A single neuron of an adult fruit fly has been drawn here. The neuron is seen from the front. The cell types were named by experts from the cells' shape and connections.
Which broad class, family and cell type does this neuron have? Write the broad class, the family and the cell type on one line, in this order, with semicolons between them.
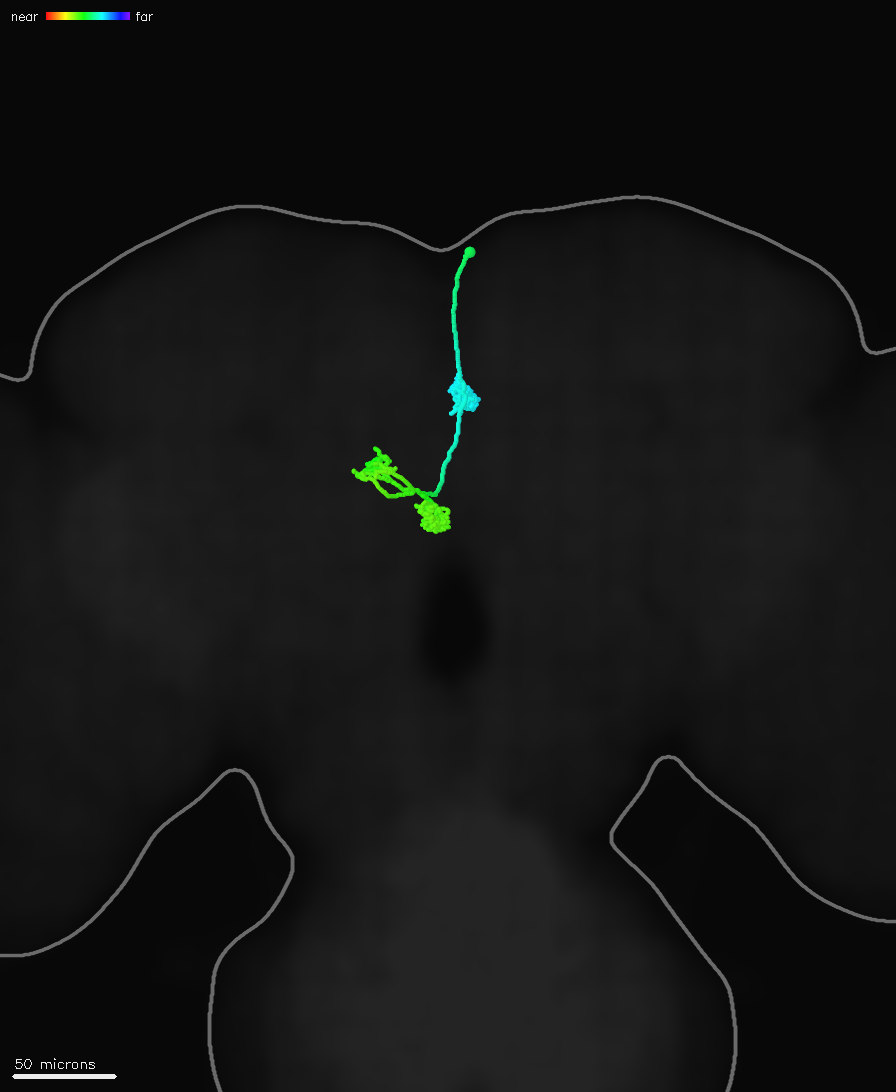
central-brain intrinsic neuron; class CX; PFNd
